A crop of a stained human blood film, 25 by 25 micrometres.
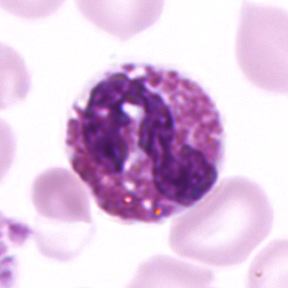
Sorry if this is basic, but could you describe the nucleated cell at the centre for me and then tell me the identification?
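Two large lobes lie side by side to make up the nucleus. Granules pack the cytoplasm throughout, coarse and round rather than dust-fine, and the granular cytoplasm has a pinkish-red tint. The cell is about 14 micrometres across. This one is an eosinophil.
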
